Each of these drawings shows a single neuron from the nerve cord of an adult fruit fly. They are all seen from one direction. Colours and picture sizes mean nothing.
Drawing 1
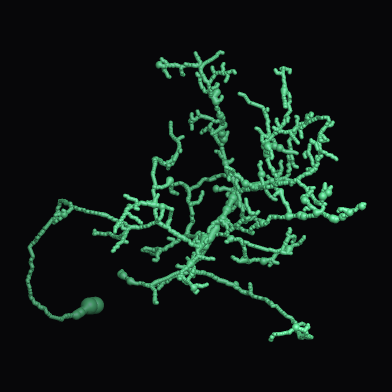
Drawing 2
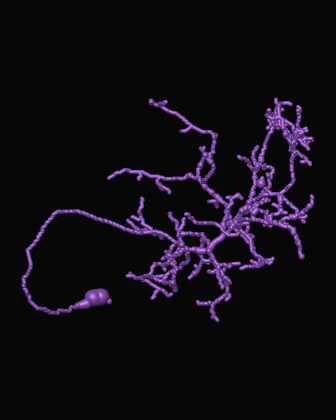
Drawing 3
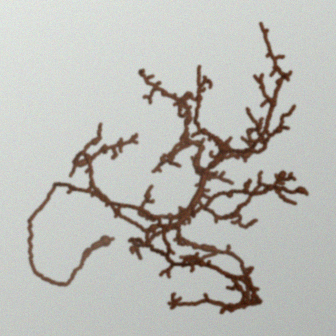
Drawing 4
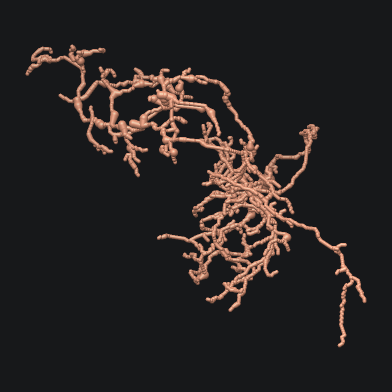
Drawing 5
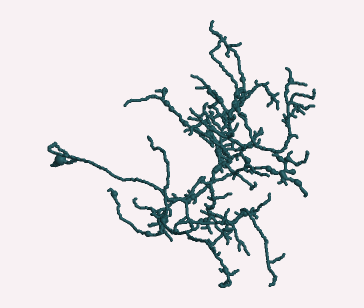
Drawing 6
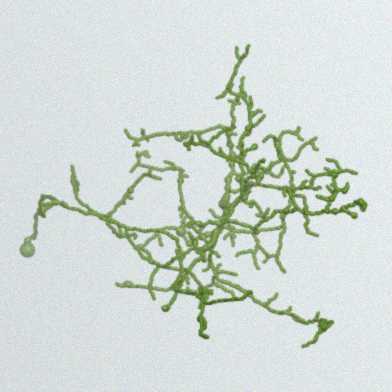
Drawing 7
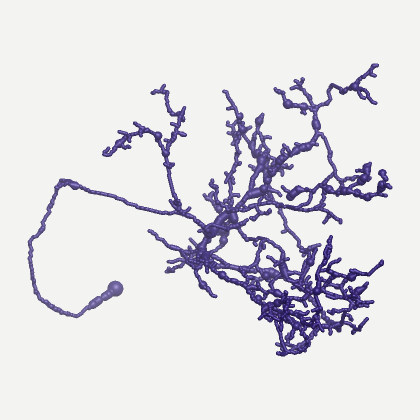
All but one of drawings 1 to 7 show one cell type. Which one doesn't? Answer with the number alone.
4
